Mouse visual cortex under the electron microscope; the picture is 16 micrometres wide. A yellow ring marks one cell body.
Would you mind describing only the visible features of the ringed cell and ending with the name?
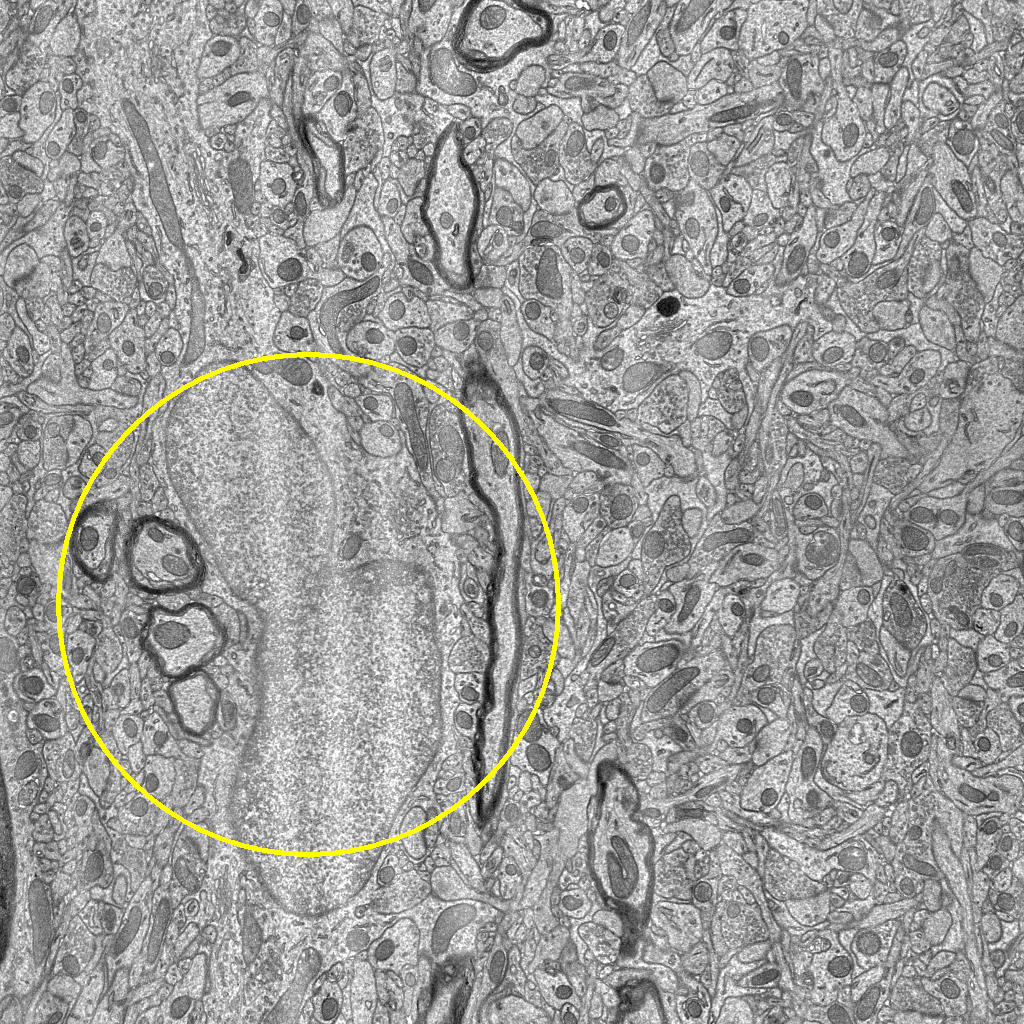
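Beyond the lower edge of the ring, the cell body continues. Inside, it is pale and finely granular, nearly uniform throughout. No nucleolus can be made out, and no stacked cisterns of rough endoplasmic reticulum are visible in the body. The cell is an astrocyte.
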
